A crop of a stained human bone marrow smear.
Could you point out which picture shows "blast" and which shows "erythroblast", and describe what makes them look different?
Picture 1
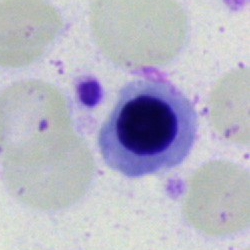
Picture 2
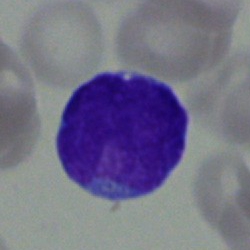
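Picture 1 shows an erythroblast; picture 2 shows a blast. In picture 1 the chromatin is so dense and dark that almost no internal structure shows, and no nucleolus can be seen.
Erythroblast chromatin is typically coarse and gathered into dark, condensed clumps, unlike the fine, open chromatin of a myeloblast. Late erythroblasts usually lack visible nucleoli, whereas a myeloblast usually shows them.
In picture 2 the nucleus fills almost the whole cell, and pale blue cytoplasm shows only as a thin crescent at the bottom edge.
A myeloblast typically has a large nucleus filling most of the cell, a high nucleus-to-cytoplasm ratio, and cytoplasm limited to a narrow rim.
The erythroblast's cytoplasm, by contrast, is blue and forms a rim that is wider on the lower left than on the upper right. The outlines also differ: roughly round with a slightly uneven edge in picture 1, round in picture 2. Neither cell shows granules in its cytoplasm, and the erythroblast's cytoplasm contains no vacuoles. Pale red cells lie around the blast without overlapping it.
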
